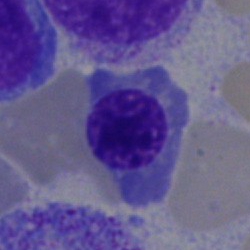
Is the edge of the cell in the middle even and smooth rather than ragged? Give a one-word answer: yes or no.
No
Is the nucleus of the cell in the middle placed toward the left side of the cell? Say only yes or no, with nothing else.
Yes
